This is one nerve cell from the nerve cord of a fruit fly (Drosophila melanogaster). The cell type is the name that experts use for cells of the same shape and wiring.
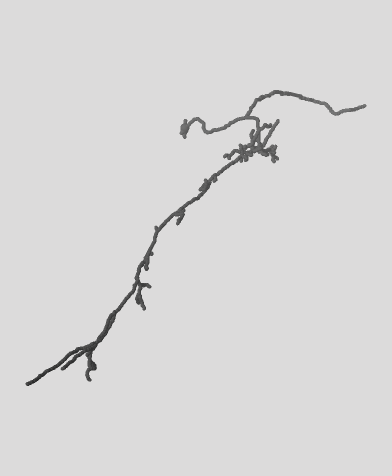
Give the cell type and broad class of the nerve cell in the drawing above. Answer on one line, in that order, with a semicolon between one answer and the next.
ENXXX226; efferent neuron of the nerve cord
